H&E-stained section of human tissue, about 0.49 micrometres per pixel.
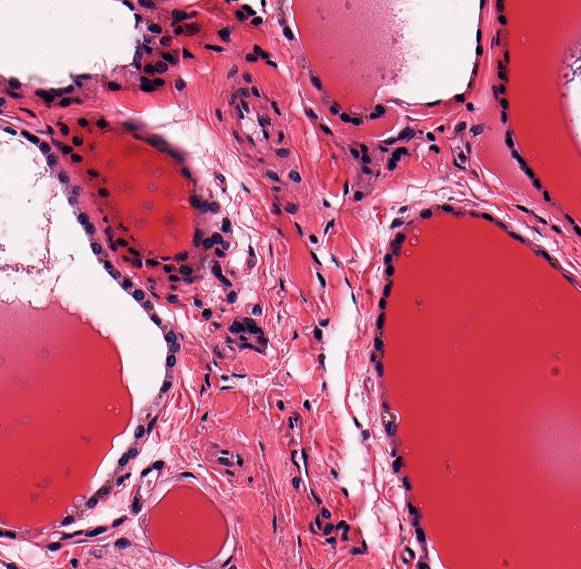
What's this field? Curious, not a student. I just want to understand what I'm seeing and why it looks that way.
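This field mainly shows the thyroid follicle: large rounded follicles filled with pink material take up most of it, with a band of stroma running top to bottom through the centre. Each follicle is lined by a single layer of flattened to low cuboidal epithelial cells, whose small, dark, round to oval nuclei sit in one row.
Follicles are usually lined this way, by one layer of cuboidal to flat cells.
The lumens hold homogeneous, deeply eosinophilic colloid.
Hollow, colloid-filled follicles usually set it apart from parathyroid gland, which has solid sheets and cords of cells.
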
